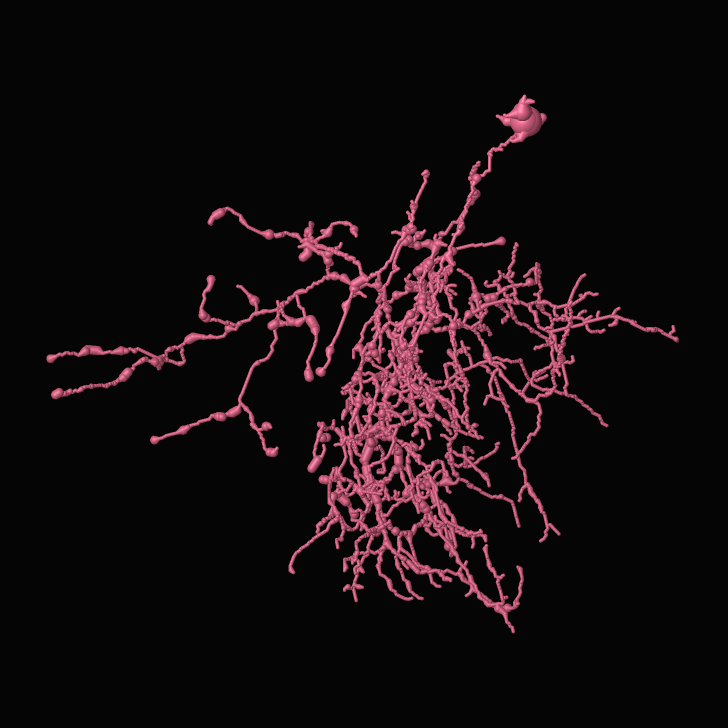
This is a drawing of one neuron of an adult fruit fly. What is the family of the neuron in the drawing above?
hemilineage SMPad1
